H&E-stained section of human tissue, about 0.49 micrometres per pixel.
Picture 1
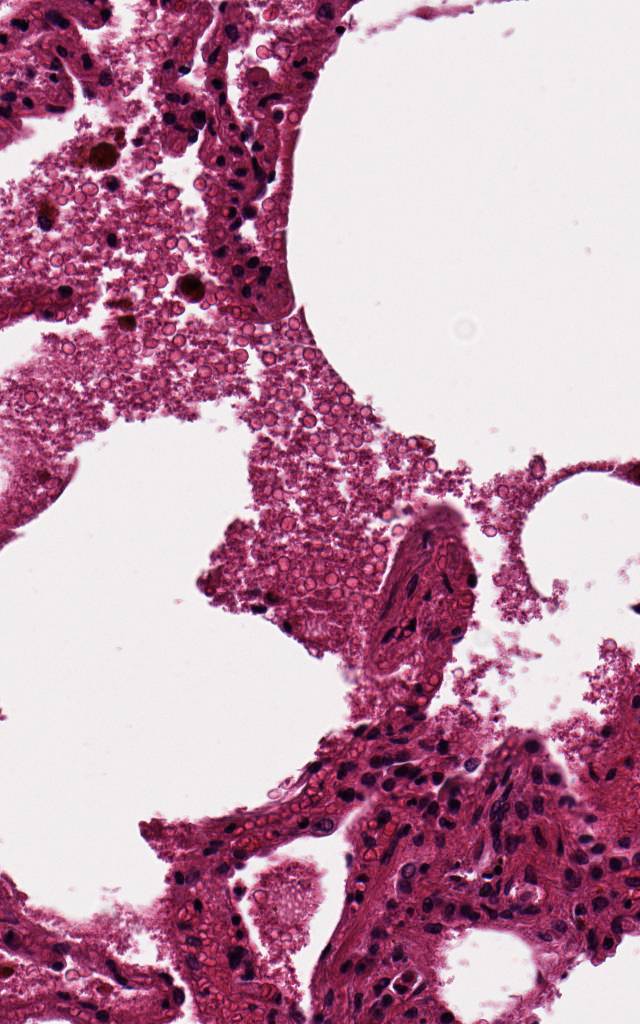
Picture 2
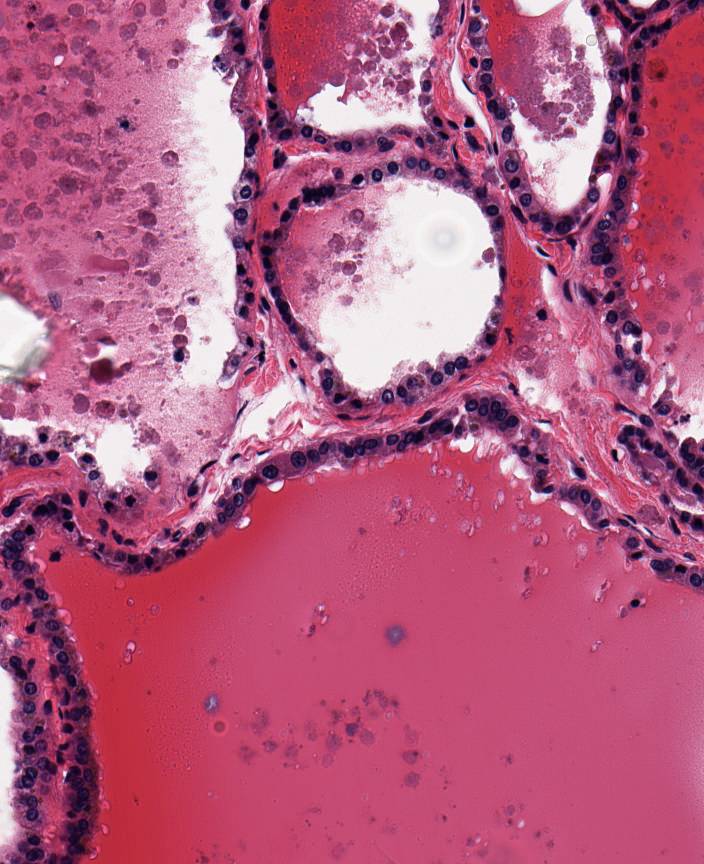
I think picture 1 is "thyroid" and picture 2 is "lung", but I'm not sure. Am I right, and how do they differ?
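Picture 1: lung. Picture 2: thyroid. Lung: loose masses of red blood cells fill the areas between tissue strands, upper left and centre. Among them, upper left, a few rounded bodies with dark brown granular pigment. Narrow strands with elongated dark nuclei branch between the spaces; thicker and more cellular in the lower half. Lower left strands contain narrow channels packed with rows of red blood cells. Thyroid: large, rounded, epithelium-lined spaces separated by thin partitions. Lining: single layer of low cuboidal cells with round, darkly stained nuclei. Large space in the lower half filled with homogeneous deep red material.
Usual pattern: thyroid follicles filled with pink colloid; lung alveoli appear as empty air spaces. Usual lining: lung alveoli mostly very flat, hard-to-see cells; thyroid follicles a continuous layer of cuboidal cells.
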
